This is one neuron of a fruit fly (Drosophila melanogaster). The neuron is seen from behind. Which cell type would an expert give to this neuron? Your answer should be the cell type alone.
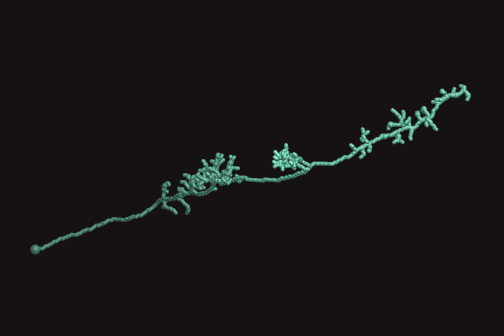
TmY5a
